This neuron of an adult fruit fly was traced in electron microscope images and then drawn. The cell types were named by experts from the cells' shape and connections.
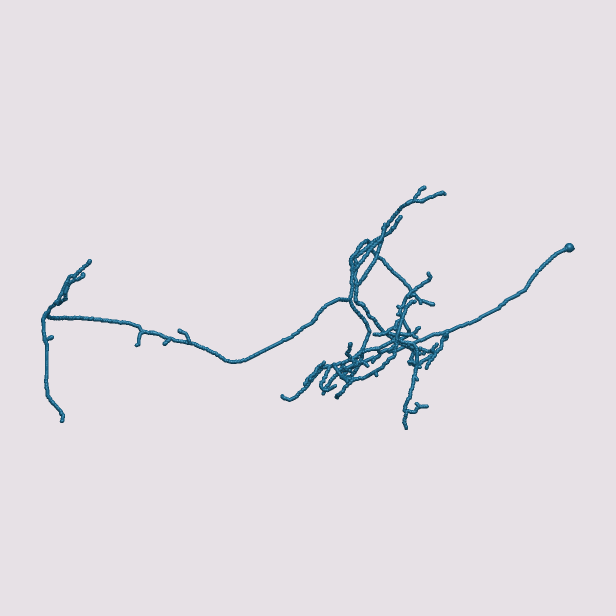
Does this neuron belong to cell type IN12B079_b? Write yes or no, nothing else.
yes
